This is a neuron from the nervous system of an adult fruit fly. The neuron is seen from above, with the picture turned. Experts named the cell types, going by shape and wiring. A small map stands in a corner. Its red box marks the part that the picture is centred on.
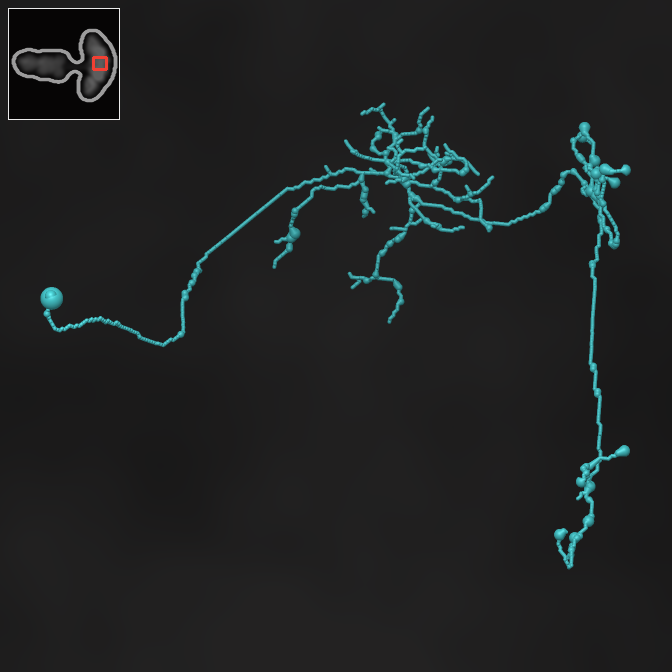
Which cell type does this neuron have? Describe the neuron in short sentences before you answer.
It is in the brain and does not reach the nerve cord. Its cell body lies on the left of the picture. Dozens of branch ends can be seen. This is a central-brain intrinsic neuron. It is of cell type FS1A_b.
